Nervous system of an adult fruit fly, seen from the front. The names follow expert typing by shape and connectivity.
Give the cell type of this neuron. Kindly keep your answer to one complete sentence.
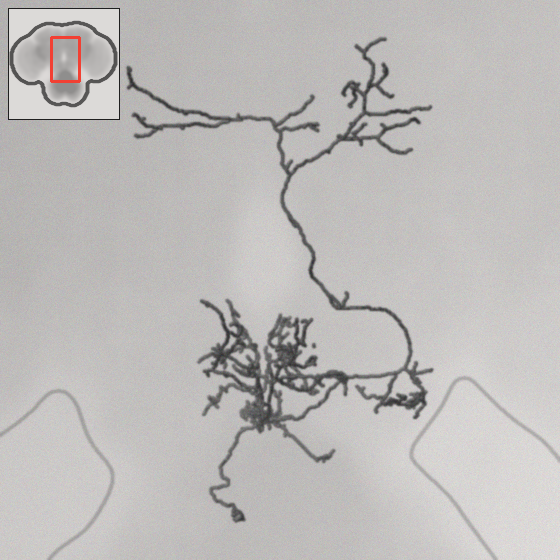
The type assigned to this neuron is GNG466.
